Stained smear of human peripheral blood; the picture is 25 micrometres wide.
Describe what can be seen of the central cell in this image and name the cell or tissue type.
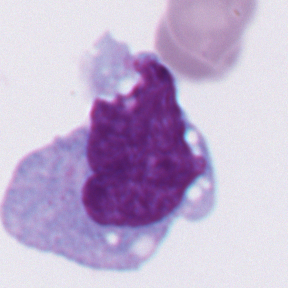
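Here the nucleus is pushed off-centre toward the upper right, and the pale greyish blue cytoplasm spreads widest to its lower left. You'll spot several small clear vacuoles in that cytoplasm. It's a monocyte.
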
